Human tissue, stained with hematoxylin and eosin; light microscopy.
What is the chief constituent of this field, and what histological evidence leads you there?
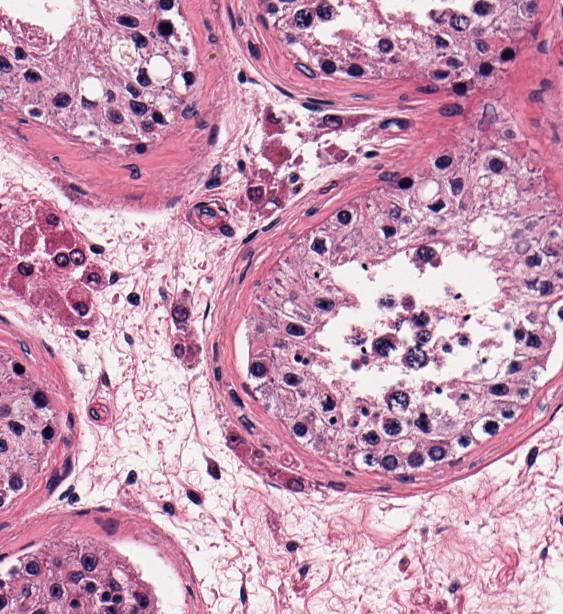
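In cross-section, several rounded profiles of seminiferous tubule make up the field, the largest at right centre, with parts of others at the corners and left edge. A thick band of glassy-looking pink connective tissue rings each tubule, with flattened, spindle-shaped dark nuclei running parallel to its curve. Clusters of Leydig cells, with abundant pink cytoplasm and round nuclei, lie between the tubules at the left edge and top centre.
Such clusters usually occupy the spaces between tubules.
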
